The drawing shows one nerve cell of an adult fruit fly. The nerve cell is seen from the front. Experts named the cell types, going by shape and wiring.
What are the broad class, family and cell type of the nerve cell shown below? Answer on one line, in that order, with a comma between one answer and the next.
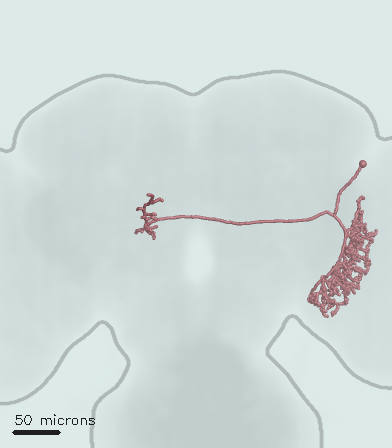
visual projection neuron, hemilineage VPNp1_lateral, LC19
